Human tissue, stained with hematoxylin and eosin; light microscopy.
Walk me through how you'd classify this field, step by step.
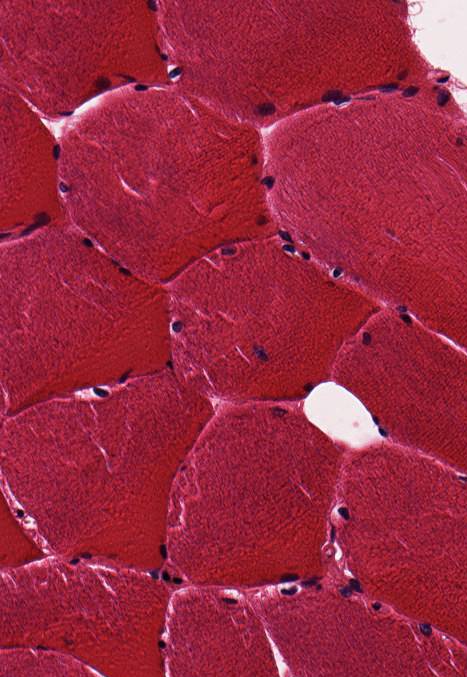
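It's skeletal muscle, and the nuclei settle it. Most sit at the fibre edges, just under the borders, small, dark, flattened or oval.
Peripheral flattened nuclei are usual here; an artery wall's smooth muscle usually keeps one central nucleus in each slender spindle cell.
The cytoplasm is deep pink and finely, evenly stippled, with only thin connective tissue strands between fibres.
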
